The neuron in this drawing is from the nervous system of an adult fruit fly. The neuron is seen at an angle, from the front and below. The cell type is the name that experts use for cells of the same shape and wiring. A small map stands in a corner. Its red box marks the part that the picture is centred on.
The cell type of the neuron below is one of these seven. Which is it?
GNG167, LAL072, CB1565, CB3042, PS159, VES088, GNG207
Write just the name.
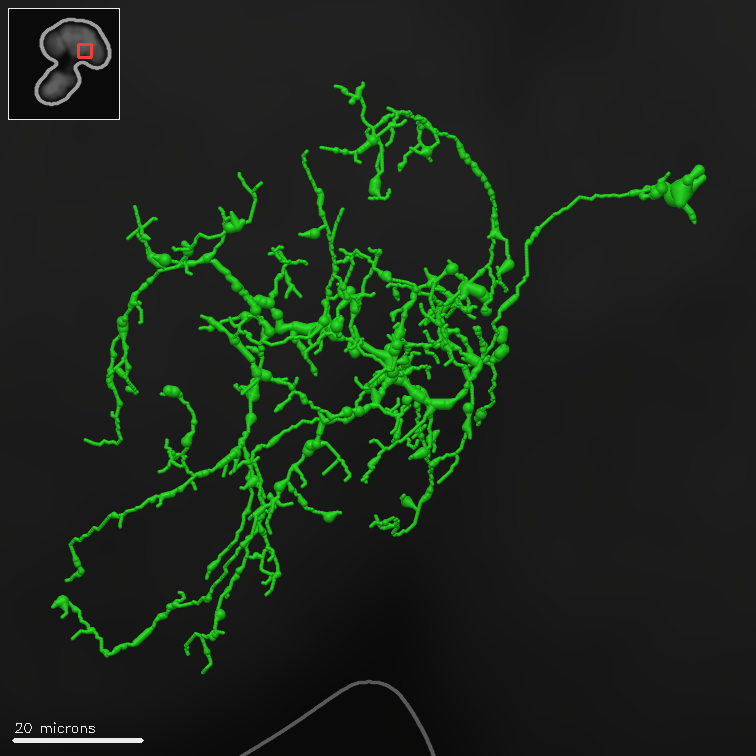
GNG207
